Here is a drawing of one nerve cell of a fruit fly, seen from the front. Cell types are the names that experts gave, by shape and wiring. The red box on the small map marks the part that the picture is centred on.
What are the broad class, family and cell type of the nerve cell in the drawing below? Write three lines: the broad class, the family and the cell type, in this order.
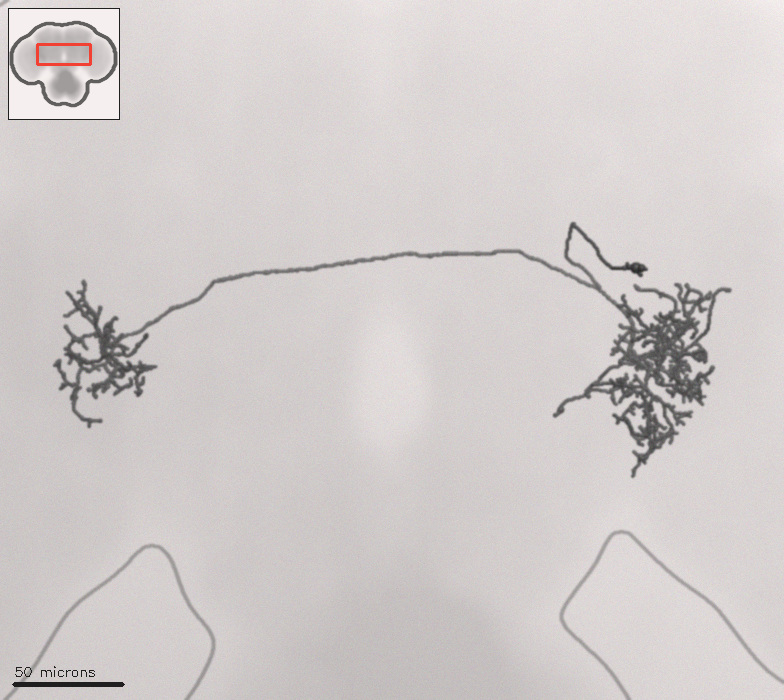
central-brain intrinsic neuron
hemilineage VLPa2
AVLP203_c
